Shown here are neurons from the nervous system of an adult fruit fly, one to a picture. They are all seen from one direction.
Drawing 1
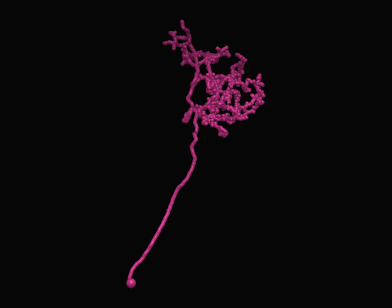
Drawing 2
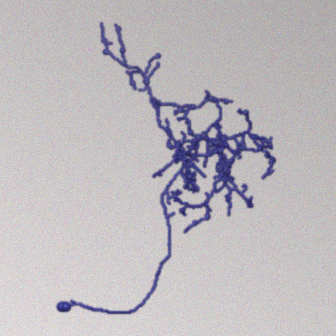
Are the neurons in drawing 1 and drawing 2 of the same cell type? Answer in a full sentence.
They are of the same cell type.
